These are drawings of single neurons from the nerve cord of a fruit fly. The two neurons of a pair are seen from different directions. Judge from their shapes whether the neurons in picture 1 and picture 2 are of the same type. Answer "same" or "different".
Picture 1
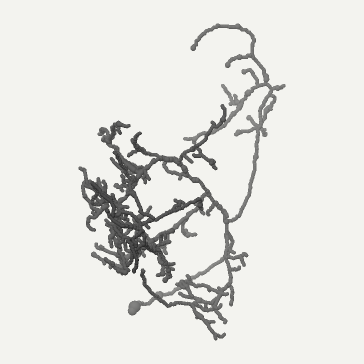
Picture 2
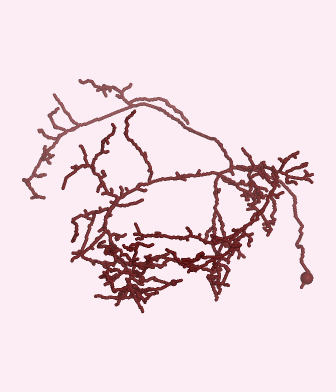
same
